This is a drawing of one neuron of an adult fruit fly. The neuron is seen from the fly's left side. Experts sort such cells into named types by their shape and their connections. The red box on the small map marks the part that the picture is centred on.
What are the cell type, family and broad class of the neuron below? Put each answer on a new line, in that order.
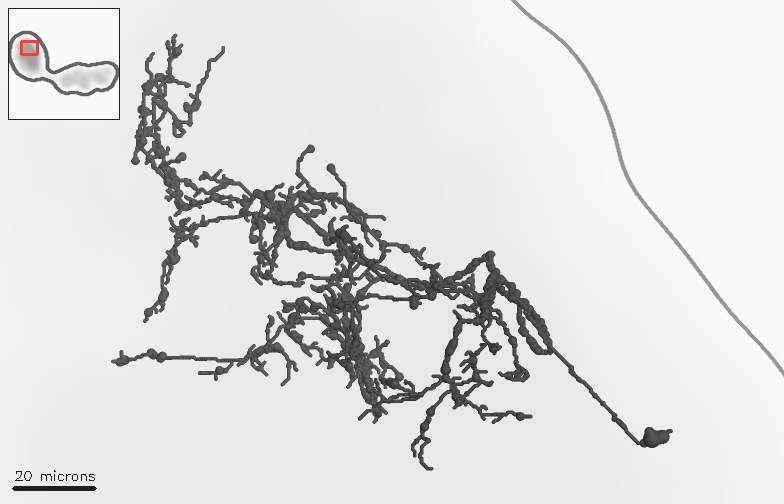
CL345
hemilineage DM6_posterior
central-brain intrinsic neuron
